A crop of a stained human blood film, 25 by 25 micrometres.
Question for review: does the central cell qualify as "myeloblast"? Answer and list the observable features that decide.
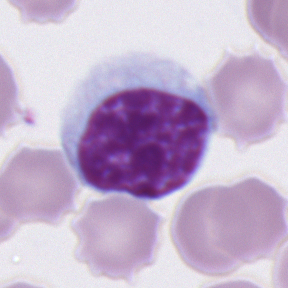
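Outline: roughly round, with a smooth edge. Size: the cell measures about 13 micrometres across, and the nucleus about 12 by 10 micrometres. Nucleus: a single round-to-oval mass without lobes, filling about 70% of the cell's area.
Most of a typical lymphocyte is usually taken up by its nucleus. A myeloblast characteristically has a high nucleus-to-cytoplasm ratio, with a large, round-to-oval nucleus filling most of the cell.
On the share of the cell taken up by the nucleus, the cell fits both names. Chromatin: dark purple and coarsely clumped, with small paler gaps between the clumps.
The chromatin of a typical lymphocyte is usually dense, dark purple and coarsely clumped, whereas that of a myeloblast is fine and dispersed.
This feature goes with typical lymphocyte and counts against myeloblast. Cytoplasm: pale blue, with no visible granules. Surroundings: the neighbouring red cells have scalloped, spiky edges. Verdict: myeloblast does not fit; the cell is a typical lymphocyte.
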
